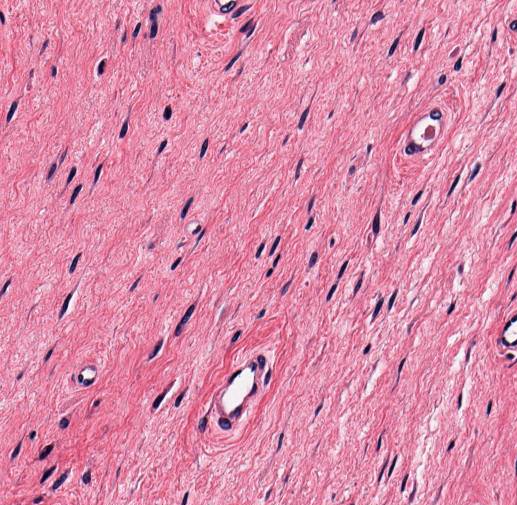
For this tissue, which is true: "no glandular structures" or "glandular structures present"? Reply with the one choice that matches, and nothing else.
No glandular structures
